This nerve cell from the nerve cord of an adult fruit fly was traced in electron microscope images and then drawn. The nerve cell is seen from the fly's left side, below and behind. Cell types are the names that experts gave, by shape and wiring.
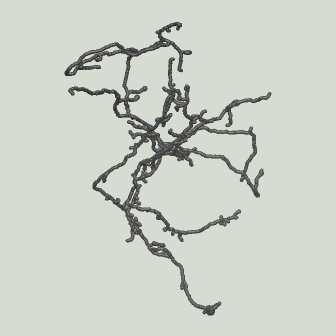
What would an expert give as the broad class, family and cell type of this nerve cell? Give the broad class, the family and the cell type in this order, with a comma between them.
nerve-cord intrinsic neuron, hemilineage 12A, IN12A042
